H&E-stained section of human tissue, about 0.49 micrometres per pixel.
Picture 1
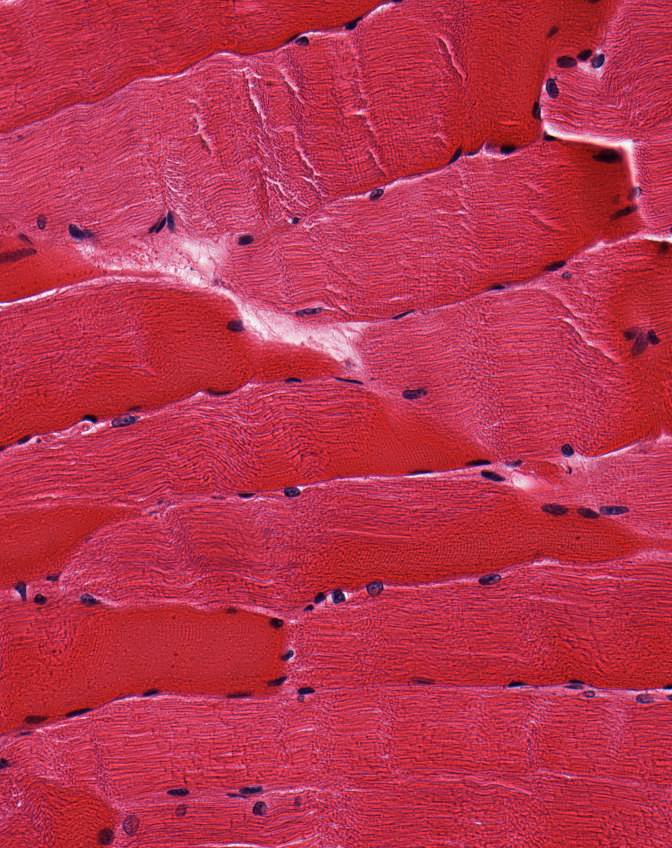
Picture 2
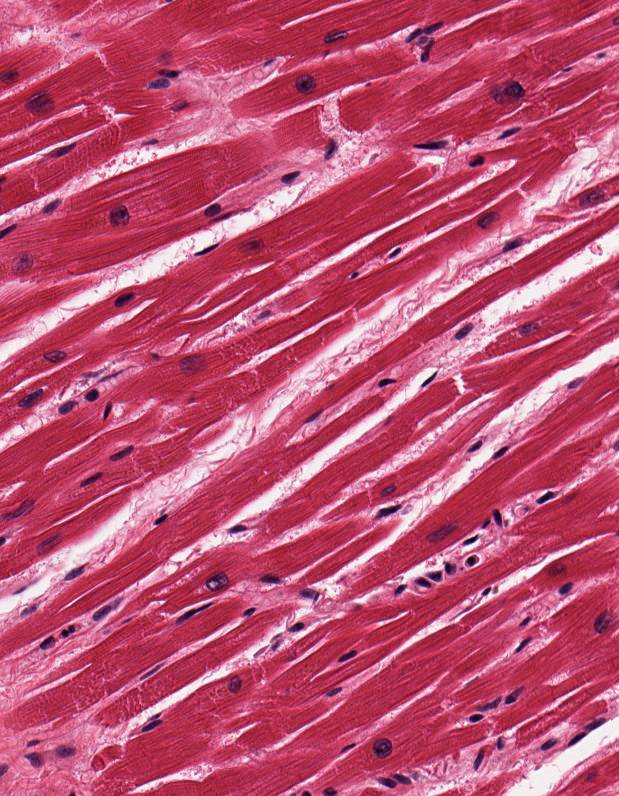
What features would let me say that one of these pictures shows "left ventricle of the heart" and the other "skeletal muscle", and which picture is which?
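So picture 1 is skeletal muscle, and picture 2 is the left ventricle of the heart. In picture 1 I notice the nuclei sit at the fibre edges, not their centres, as small, dark, flattened ovals aligned with the fibres' length.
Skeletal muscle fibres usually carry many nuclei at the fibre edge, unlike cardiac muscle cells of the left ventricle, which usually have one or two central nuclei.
The fibres there lie side by side without branching, whereas in picture 2 the muscle fibres branch and join their neighbours.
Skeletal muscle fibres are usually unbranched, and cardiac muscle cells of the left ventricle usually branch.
Its cytoplasm is deep pink-red with fine cross-striations; in picture 1 it stains deeply eosinophilic red. Looking between the fibres of picture 2, thin pale spaces hold scattered slender, dark, elongated stromal nuclei.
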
